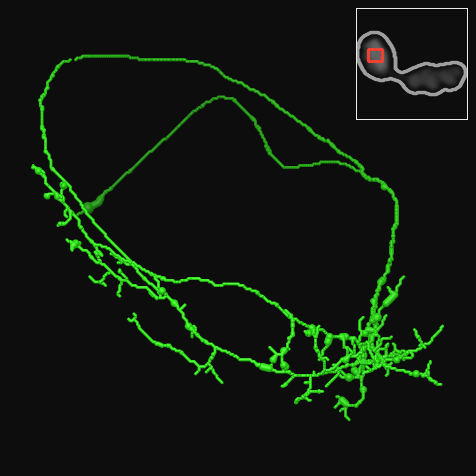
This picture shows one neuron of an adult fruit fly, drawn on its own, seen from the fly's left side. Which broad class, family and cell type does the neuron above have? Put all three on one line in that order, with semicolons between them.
central-brain intrinsic neuron; hemilineage SLPa&l1_lateral; CB3758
